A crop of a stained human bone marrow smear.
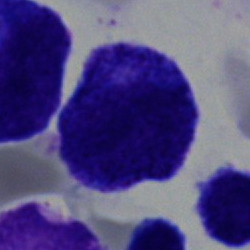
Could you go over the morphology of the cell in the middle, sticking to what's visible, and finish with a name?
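The edge first: the cell is roughly round, but slightly uneven and bumpy. All of it stains a deep blue-purple. The chromatin seems finely textured and evenly dense, with no coarse dark clumps. No granules are visible. This is a promyelocyte.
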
